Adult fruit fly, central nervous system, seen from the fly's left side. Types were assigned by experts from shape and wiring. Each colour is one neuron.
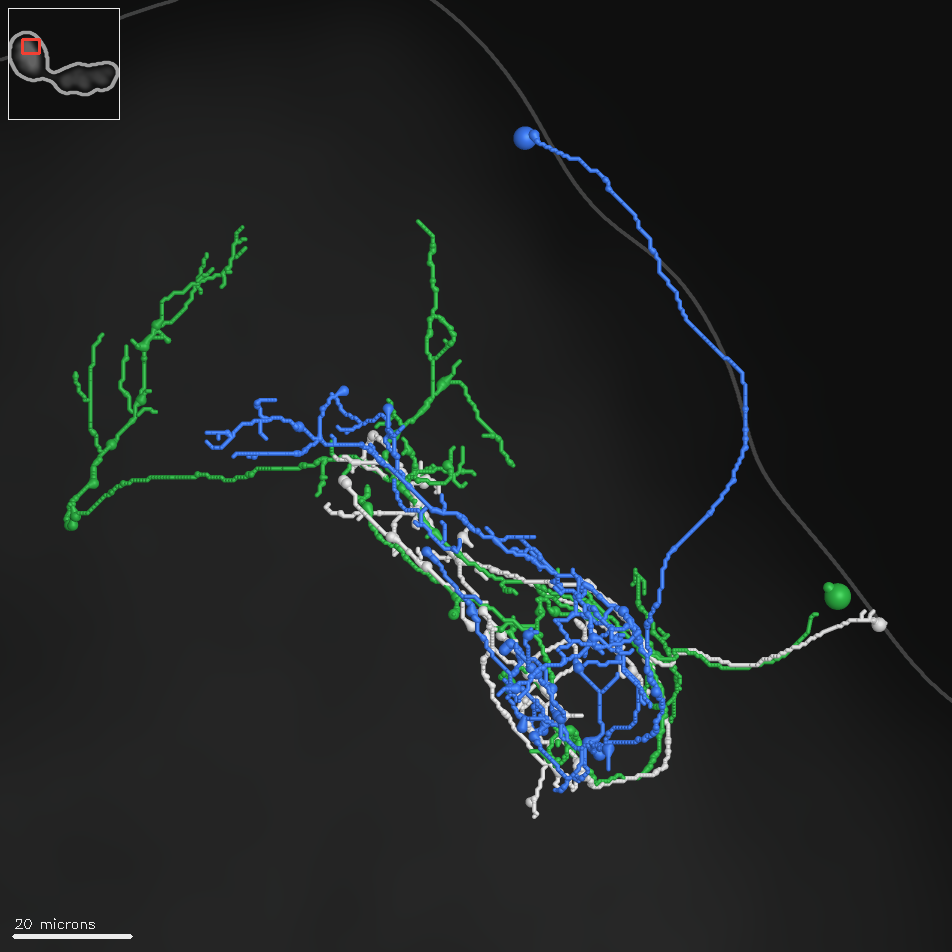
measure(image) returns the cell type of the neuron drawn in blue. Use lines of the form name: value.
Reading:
cell type: CB2200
